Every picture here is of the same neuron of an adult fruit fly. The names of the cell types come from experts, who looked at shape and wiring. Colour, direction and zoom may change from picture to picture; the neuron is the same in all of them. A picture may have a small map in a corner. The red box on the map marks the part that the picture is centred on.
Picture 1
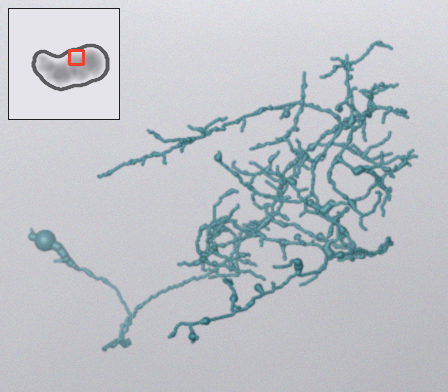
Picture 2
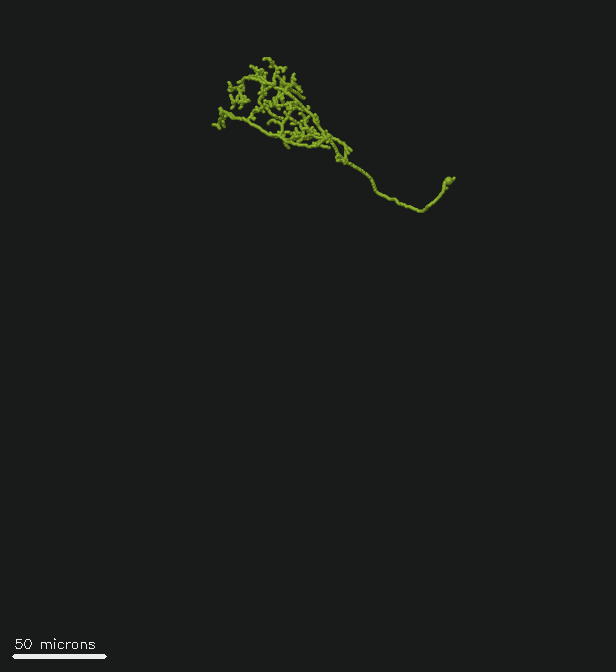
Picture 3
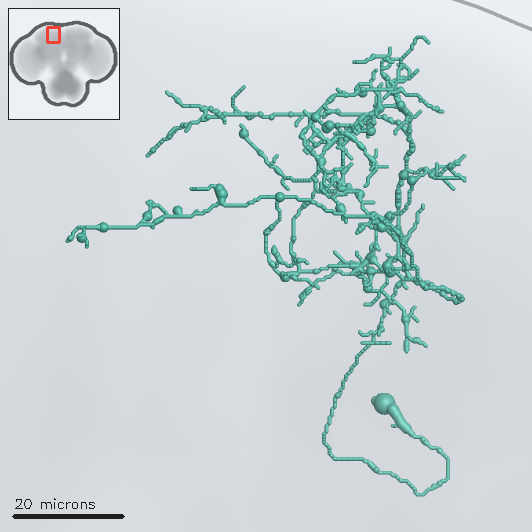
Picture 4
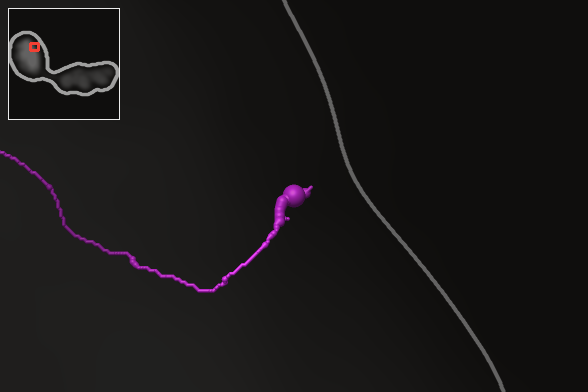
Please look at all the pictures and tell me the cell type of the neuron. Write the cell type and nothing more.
SMP408_a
